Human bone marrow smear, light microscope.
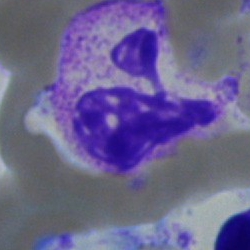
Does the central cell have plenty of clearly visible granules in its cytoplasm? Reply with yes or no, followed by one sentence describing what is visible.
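Yes. Fine purple granules are scattered through the cytoplasm.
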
